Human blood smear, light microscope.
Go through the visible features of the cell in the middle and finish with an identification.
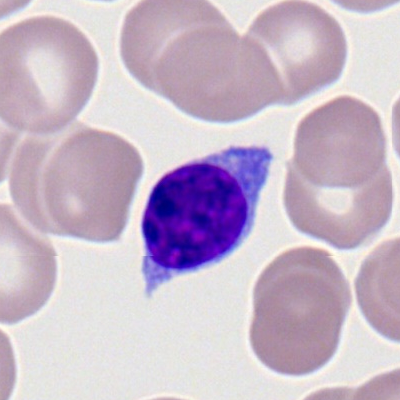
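Chromatin coarse, clumped into dark patches. Cytoplasm pale blue, without distinct granules or vacuoles. Cell: lymphocyte.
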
